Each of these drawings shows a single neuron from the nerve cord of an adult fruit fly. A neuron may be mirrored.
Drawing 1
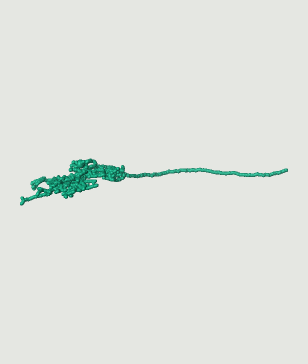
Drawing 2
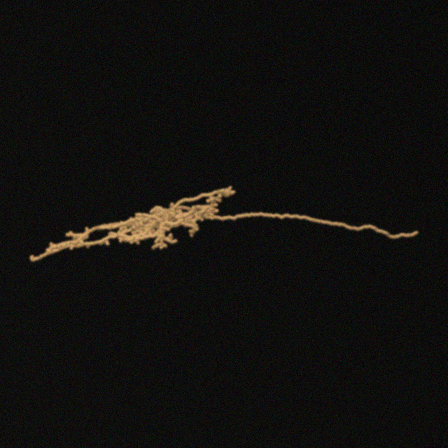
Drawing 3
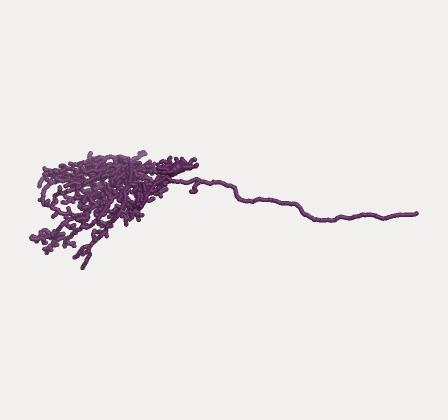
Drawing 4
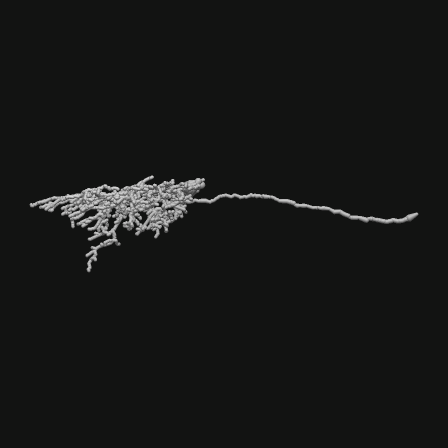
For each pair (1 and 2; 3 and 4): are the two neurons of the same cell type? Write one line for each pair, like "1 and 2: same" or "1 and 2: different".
1 and 2: same
3 and 4: same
